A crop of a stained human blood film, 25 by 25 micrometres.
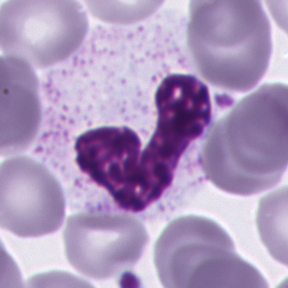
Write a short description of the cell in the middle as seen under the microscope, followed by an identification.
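You'll notice plenty of cytoplasm here, very pale and widest on the upper-left side, with fine lilac-purple granules scattered all through it and no vacuoles. There's no nucleolus to be seen in the nucleus. It's a segmented neutrophil.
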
